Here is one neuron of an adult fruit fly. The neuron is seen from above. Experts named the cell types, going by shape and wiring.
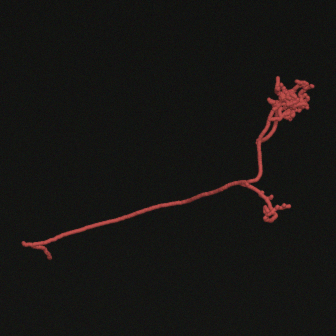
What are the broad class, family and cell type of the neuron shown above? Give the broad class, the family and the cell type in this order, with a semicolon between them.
descending neuron; hemilineage LB7; DNg09_a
